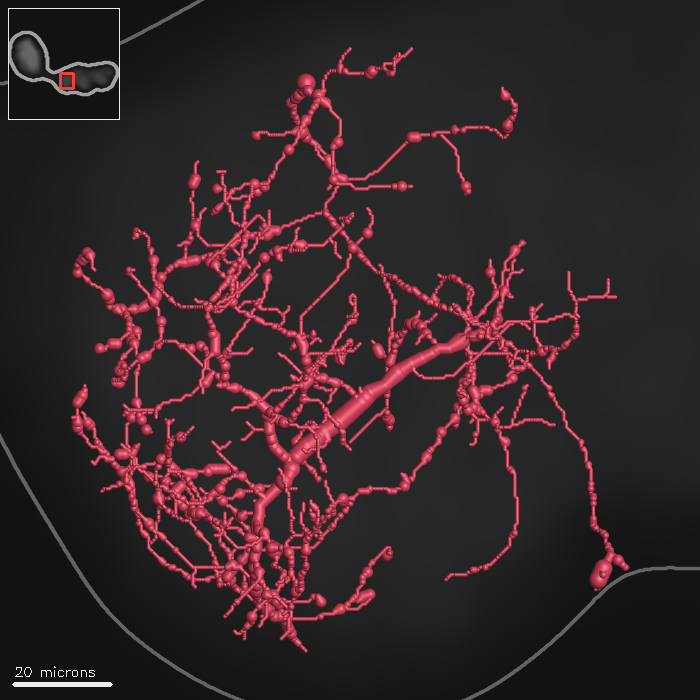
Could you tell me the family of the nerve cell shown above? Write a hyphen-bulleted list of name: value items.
- family: hemilineage 04B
